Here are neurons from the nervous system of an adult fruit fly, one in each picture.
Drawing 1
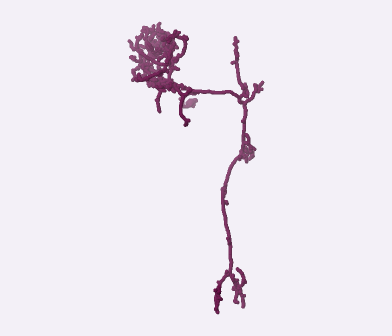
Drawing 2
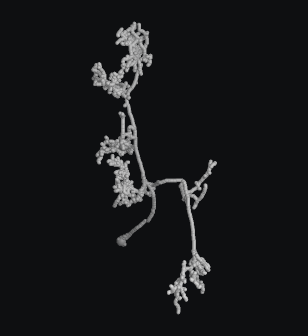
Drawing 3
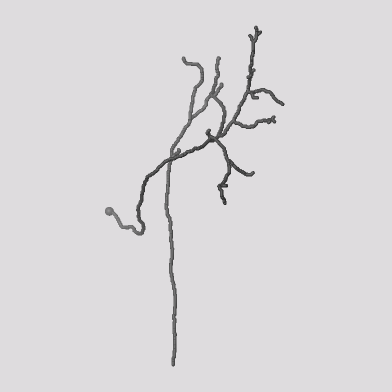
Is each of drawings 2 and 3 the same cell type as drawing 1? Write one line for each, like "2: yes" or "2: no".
2: yes
3: no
